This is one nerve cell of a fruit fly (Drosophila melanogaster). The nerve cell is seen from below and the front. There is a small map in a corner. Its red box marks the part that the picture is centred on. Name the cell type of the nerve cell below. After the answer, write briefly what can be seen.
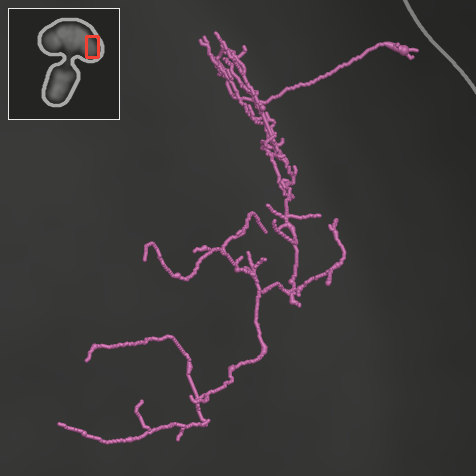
Its cell type is Cm10. It is an optic-lobe intrinsic neuron. It lies in the brain. Its cell body lies at the upper right of the picture. Dozens of branch ends can be seen.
